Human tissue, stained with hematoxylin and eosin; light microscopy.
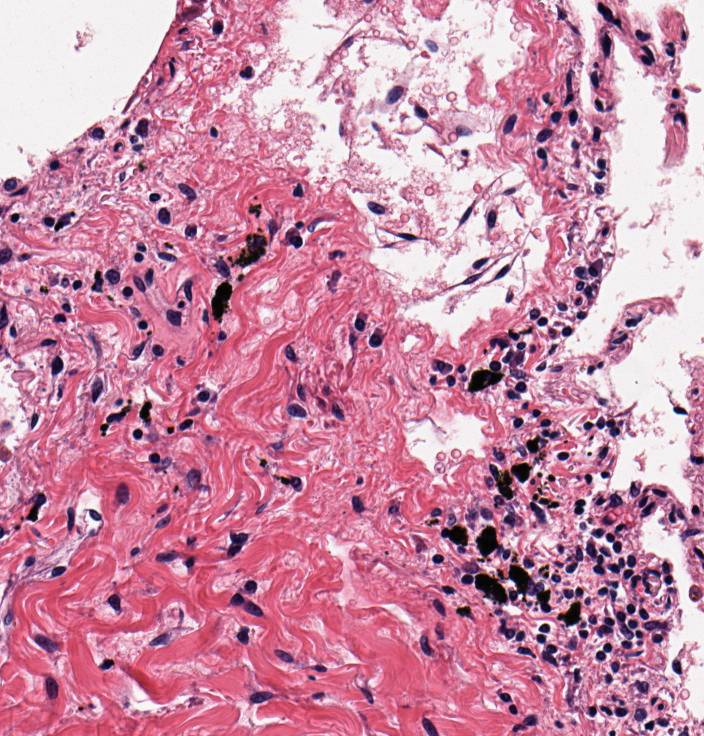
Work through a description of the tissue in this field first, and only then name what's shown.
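Let's start in the lower left and centre, where dense pink collagen bundles fill the field, running in wavy, irregular courses. Between those bundles you can find scattered spindle-shaped nuclei. Now look to the lower right: coarse black pigment clumps sit among the lymphocytes there. This tissue is lung.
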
